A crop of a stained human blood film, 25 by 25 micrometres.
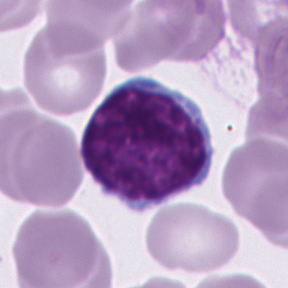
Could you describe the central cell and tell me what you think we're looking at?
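Chromatin dense, dark purple, coarsely clumped. No distinct nucleoli. Cytoplasmic rim most visible along right and lower edges; no vacuoles. Typical lymphocyte.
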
